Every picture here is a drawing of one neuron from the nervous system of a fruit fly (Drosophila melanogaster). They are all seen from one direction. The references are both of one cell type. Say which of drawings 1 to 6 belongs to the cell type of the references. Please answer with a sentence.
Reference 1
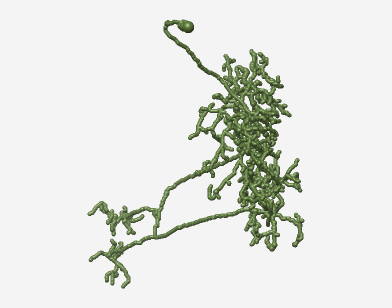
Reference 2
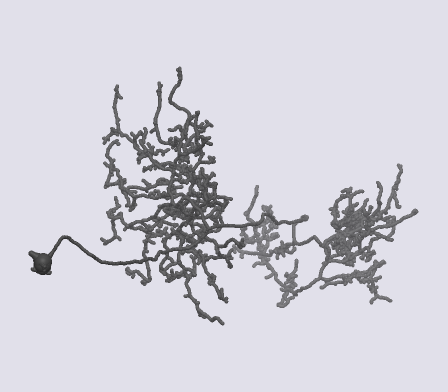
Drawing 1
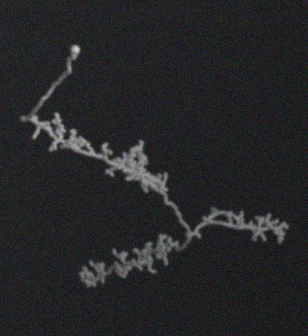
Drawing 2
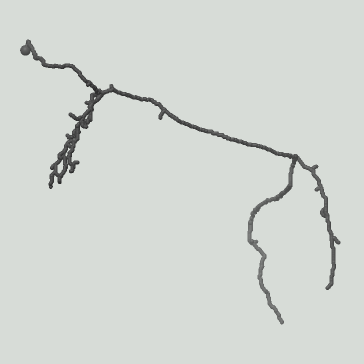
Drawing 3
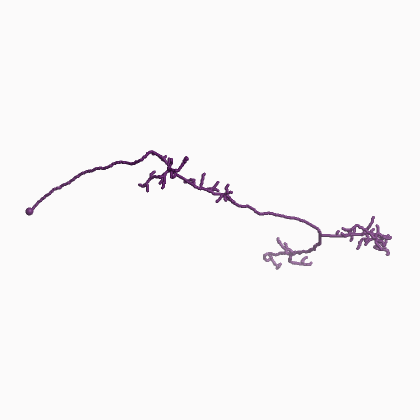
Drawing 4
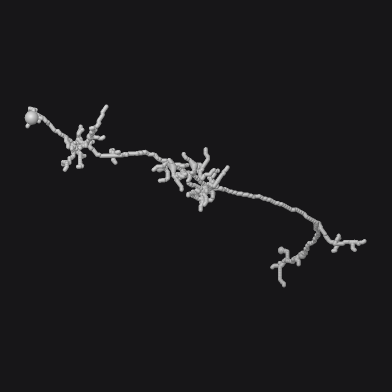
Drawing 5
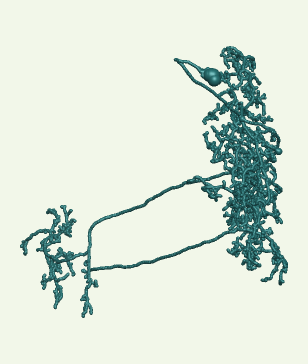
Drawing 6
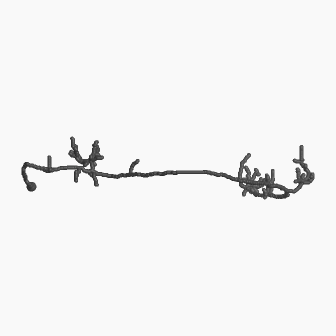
Drawing 5 shows a neuron of the same cell type.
